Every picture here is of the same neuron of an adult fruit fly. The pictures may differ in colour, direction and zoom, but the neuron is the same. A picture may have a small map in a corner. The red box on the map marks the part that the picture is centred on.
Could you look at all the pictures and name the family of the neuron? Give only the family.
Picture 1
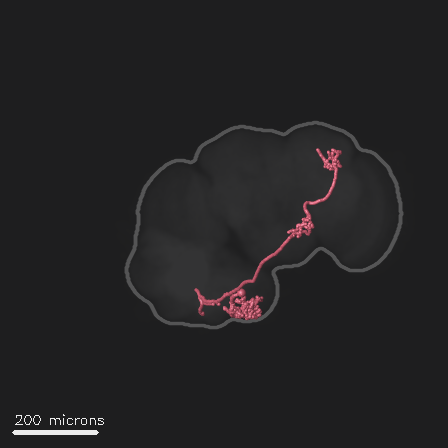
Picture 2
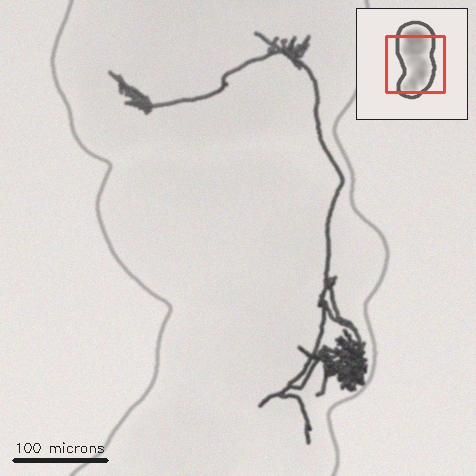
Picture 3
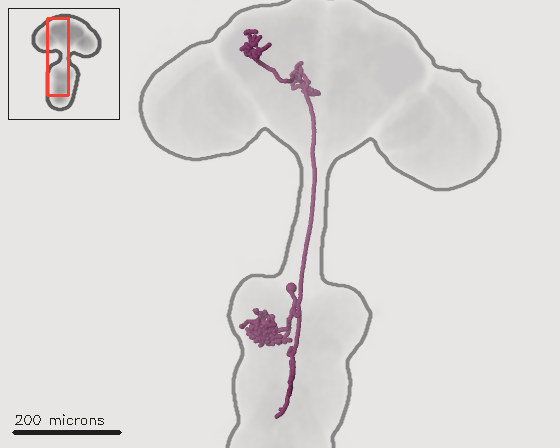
hemilineage 17A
